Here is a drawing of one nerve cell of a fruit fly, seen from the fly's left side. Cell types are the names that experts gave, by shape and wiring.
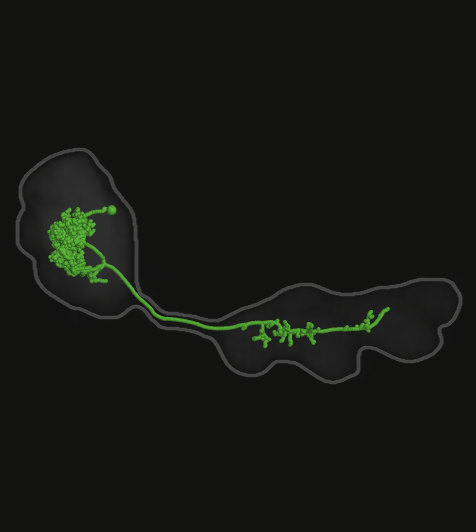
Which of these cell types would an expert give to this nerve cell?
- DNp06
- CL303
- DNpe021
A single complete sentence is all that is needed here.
This nerve cell is of the type DNp06.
